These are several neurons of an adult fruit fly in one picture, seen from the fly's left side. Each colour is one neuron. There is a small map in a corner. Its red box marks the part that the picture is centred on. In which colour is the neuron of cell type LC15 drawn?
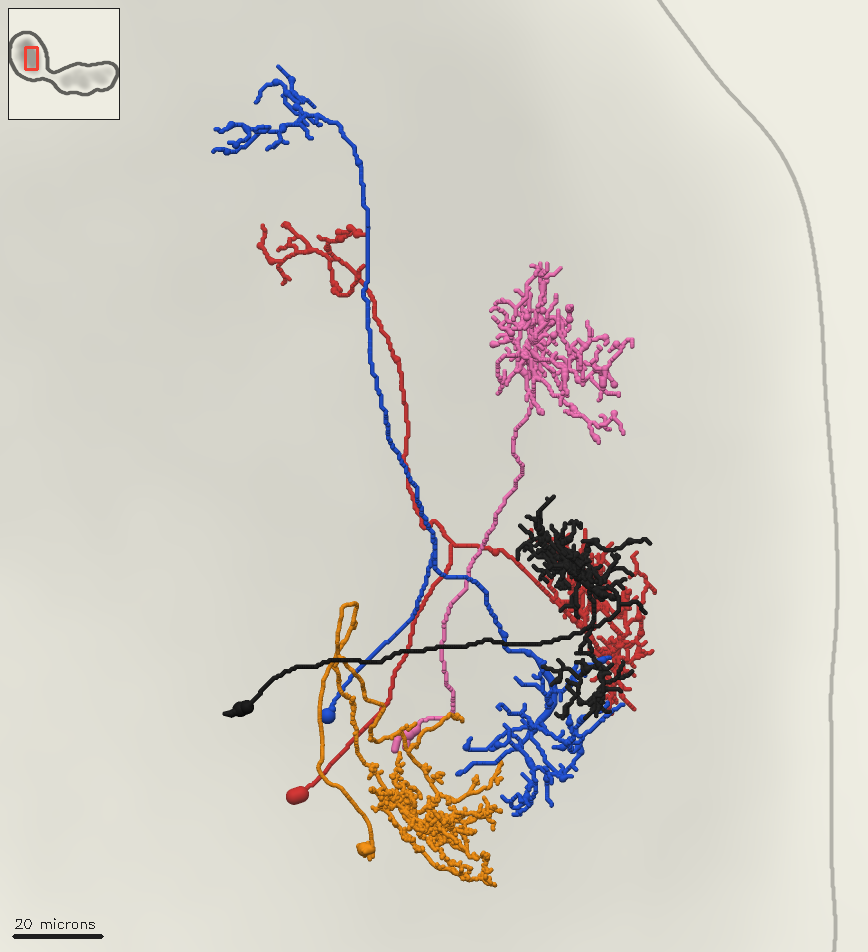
red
